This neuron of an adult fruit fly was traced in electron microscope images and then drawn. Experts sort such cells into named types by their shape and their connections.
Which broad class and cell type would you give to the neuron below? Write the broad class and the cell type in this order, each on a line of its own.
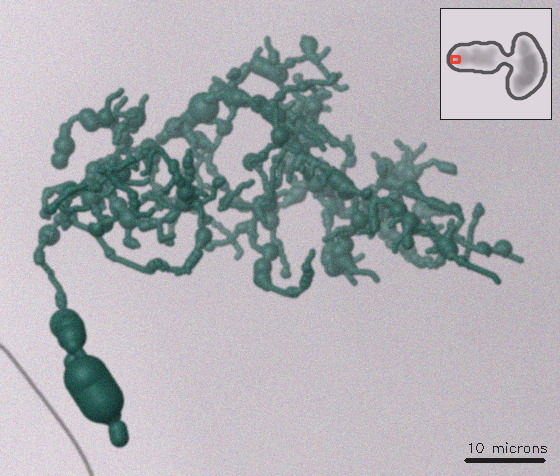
nerve-cord intrinsic neuron
INXXX360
